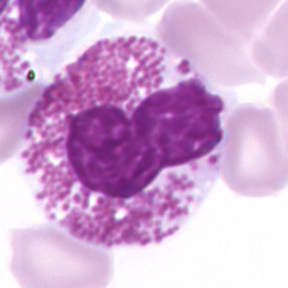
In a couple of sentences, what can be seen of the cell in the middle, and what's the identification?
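Taking the outline to begin with, the cell is roughly round. Moving to the nucleus, its right lobe sits slightly higher than its left lobe, and no nucleoli can be seen. Last comes the cytoplasm, packed with coarse, round, pinkish-red granules. It is an eosinophil.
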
